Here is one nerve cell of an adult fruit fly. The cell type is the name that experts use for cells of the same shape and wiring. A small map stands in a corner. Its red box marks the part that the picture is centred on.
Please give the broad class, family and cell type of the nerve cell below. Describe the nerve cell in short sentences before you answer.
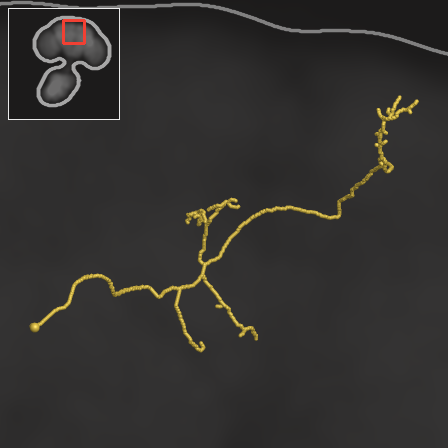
Its cell body lies at the lower left of the picture. In this view it is wider than it is tall. This is a central-brain intrinsic neuron. The name of its family is class CX. It is of cell type FS4A.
